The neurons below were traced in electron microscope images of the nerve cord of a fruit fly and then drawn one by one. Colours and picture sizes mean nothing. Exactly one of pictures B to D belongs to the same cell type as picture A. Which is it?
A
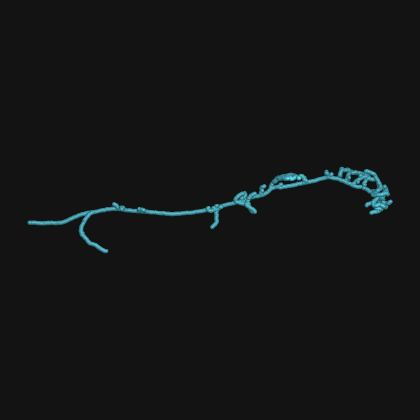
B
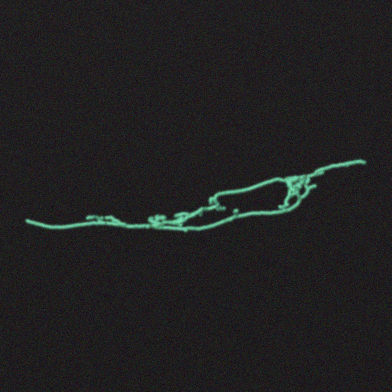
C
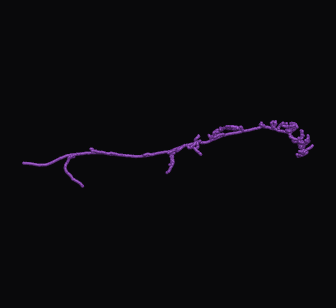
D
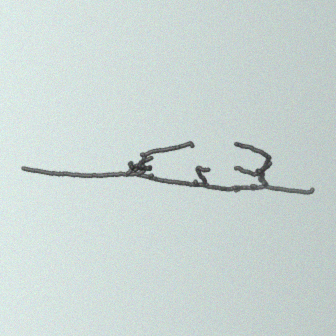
C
